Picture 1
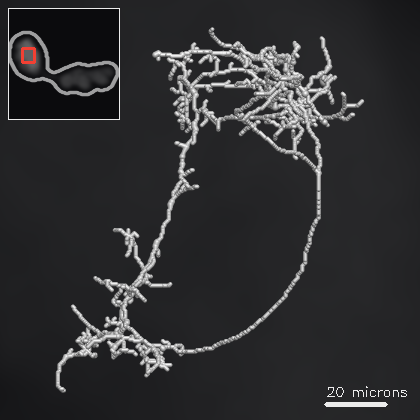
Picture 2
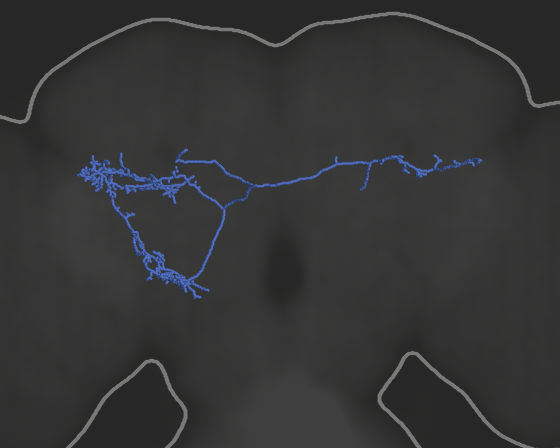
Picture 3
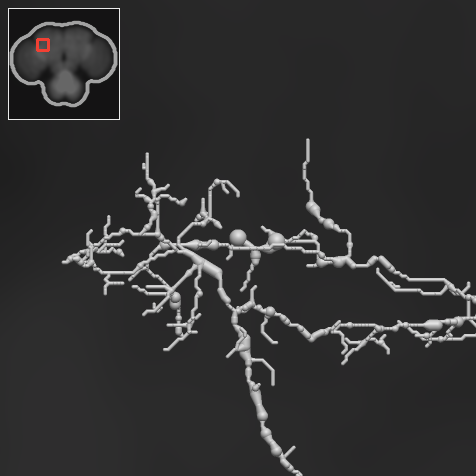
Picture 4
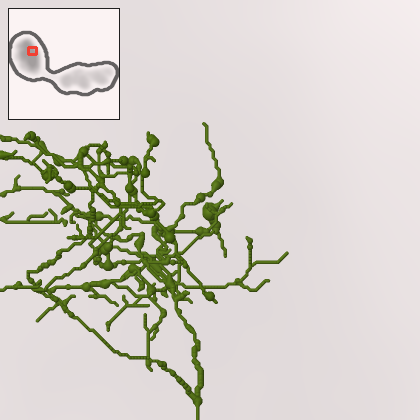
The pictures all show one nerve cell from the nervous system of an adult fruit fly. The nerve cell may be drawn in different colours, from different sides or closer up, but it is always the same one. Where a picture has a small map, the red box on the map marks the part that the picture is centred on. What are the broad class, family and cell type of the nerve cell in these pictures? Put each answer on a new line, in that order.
central-brain intrinsic neuron
hemilineage LALv1_ventral
SAD045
